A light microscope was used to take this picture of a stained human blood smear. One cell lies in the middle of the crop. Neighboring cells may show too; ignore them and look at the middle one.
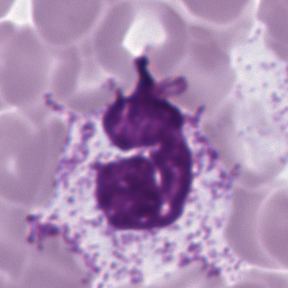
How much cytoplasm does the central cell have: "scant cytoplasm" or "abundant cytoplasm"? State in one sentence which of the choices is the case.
What surrounds the nucleus is plentiful cytoplasm.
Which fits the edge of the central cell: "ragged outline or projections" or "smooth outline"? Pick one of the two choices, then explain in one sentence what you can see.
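Ragged outline or projections. The cell outline is irregular and ragged.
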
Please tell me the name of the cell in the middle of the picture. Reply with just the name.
segmented neutrophil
